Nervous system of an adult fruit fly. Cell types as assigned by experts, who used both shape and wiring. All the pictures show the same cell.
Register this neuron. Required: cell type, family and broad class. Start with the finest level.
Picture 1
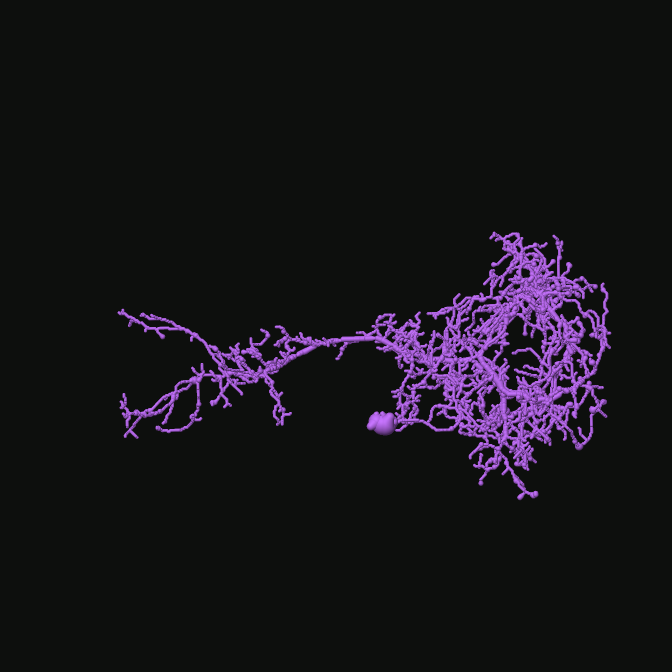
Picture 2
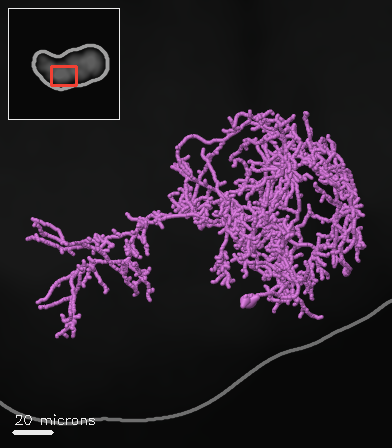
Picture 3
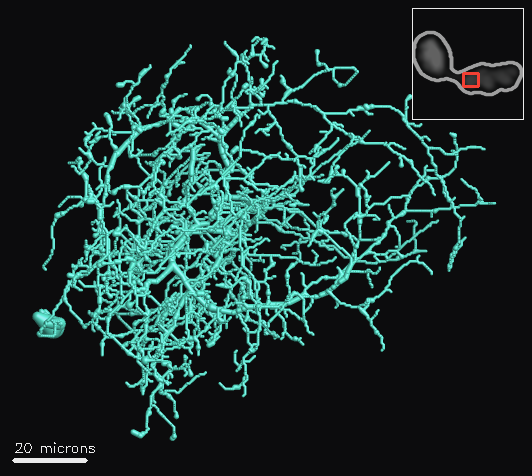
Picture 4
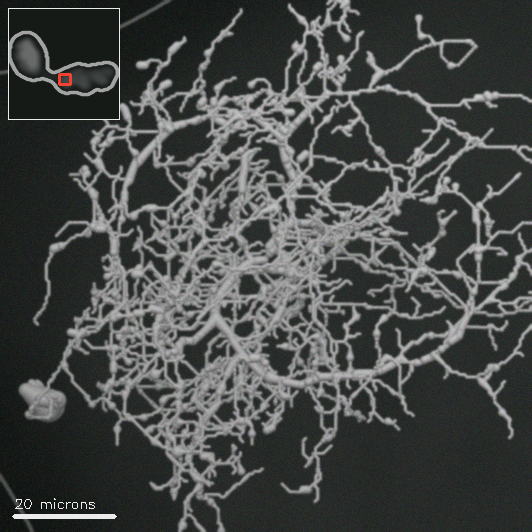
IN08A008; hemilineage 08A; nerve-cord intrinsic neuron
